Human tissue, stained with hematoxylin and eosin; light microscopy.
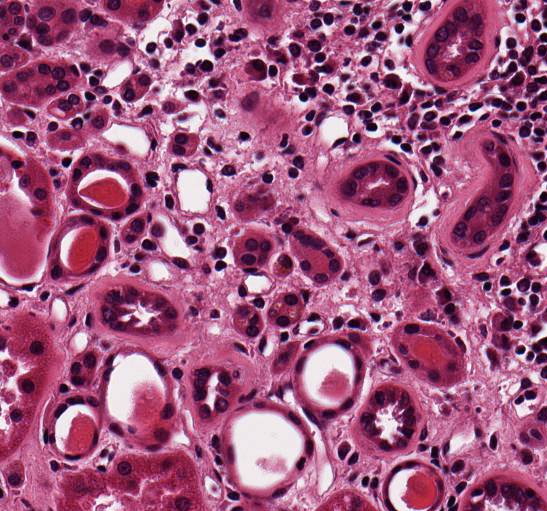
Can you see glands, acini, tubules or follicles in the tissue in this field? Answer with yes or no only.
Yes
